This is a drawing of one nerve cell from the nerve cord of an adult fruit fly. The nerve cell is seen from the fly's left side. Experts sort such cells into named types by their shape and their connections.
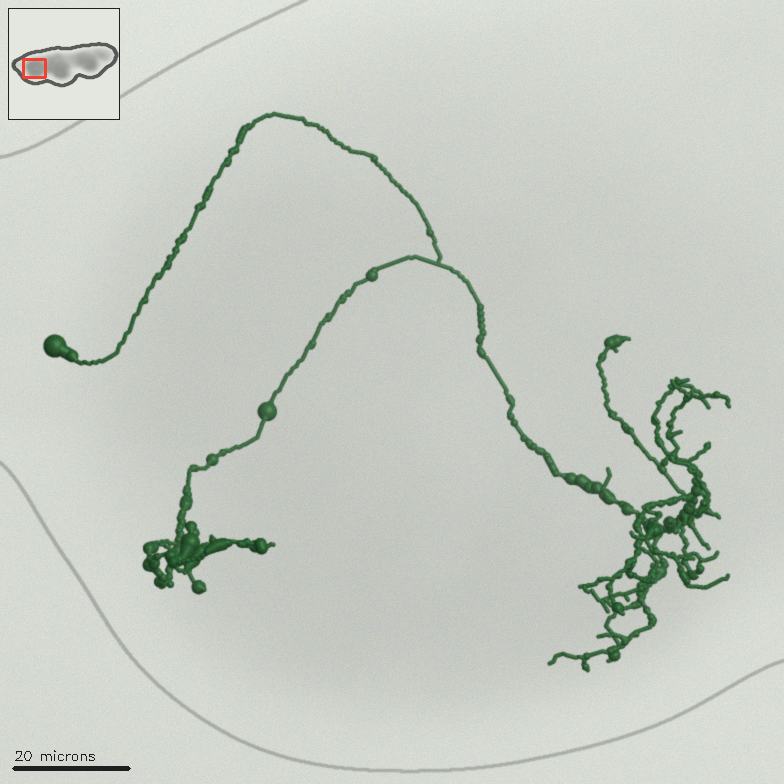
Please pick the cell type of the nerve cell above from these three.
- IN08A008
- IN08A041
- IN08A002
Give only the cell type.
IN08A041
